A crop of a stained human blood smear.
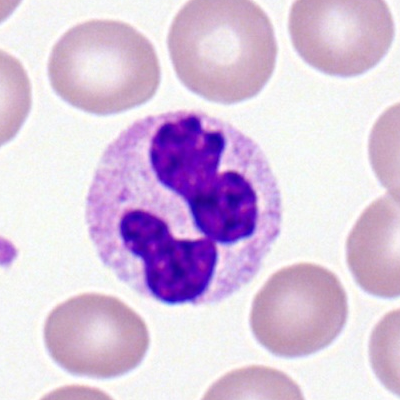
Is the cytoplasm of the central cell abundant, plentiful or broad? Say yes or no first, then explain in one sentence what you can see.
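Yes. The cytoplasm is plentiful and pale pinkish-lilac.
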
